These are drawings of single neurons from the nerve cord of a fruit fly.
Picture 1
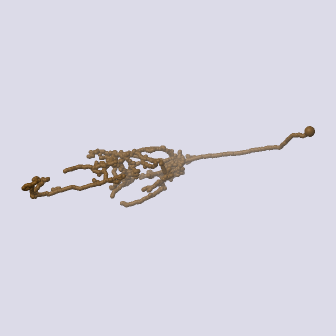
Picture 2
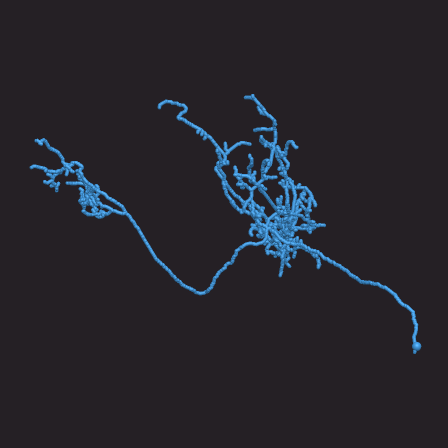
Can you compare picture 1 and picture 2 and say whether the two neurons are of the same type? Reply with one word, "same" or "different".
different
